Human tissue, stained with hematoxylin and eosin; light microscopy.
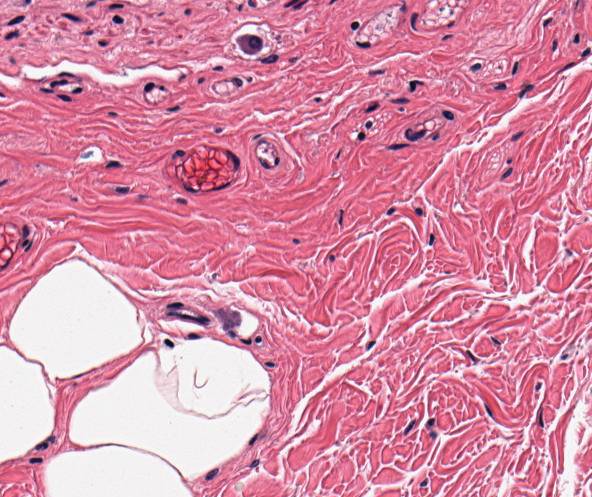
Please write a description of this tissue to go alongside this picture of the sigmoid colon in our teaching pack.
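Most of this field, as I see it, is dense pink collagenous tissue, with a group of fat cells down in the lower left corner. Up top, the collagen bundles run roughly horizontally in wavy parallel lines. Lower right, though, they're cut in varied directions and interlace irregularly. Nuclei are sparse, small, dark and elongated, sitting between the bundles.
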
